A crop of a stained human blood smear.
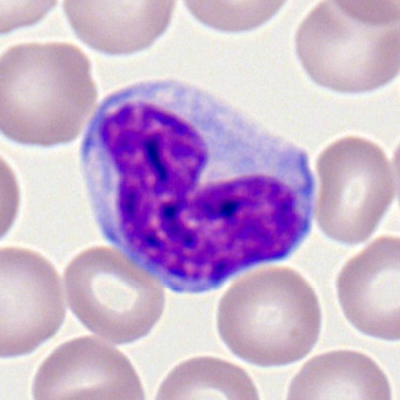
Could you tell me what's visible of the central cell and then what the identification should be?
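Here the nucleus is folded, with a deep notch cutting in from the upper right, and it fills most of the cell. No coarse, distinct granules show in the cytoplasm. The outline is irregular, flattened in stretches rather than a smooth circle. This is a monocyte.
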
